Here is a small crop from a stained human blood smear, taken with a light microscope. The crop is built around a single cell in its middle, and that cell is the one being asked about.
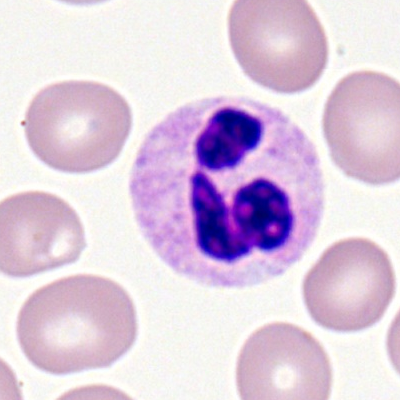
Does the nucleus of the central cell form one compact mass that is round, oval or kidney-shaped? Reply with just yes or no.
No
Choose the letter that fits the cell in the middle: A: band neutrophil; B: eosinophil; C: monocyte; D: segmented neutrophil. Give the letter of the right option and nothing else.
D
